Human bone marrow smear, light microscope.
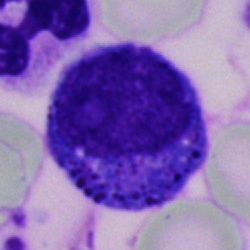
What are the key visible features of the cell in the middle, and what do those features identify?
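Look at the chromatin: dark purple, evenly stippled rather than coarsely clumped. Below the nucleus, a bluish purple crescent of cytoplasm carries coarse dark purple-black granules, mainly along its lower rim, and a few small pale spots just beneath the nucleus. This is a promyelocyte.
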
